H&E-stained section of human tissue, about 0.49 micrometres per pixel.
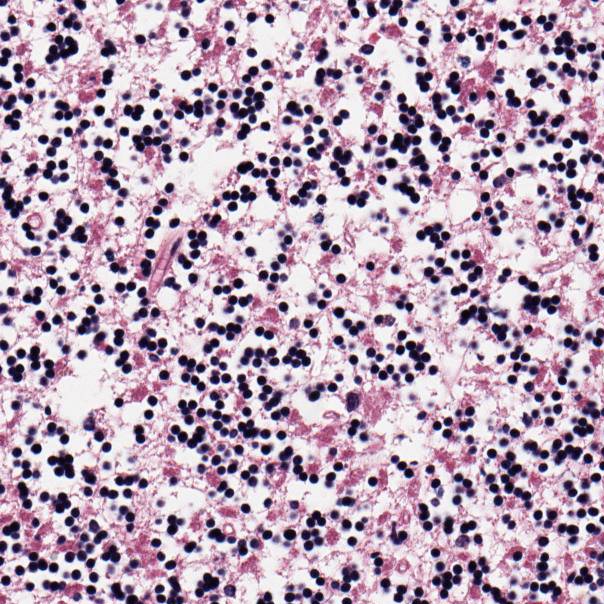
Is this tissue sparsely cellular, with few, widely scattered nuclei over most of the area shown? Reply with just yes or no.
No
